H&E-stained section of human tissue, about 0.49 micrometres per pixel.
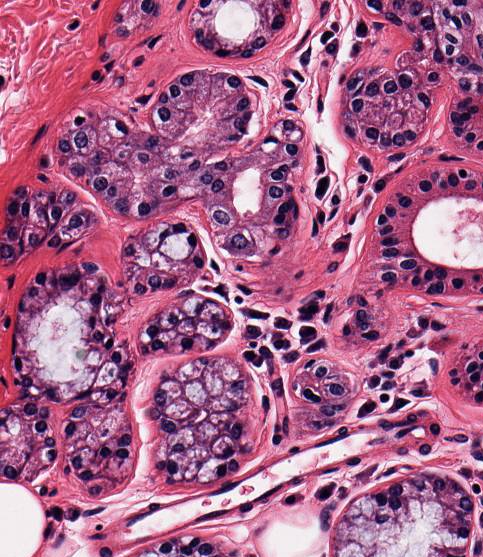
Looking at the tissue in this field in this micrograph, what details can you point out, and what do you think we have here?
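Rounded glandular units fill the field, separated by bands of pink fibrous stroma. Stroma: dense pink collagen, thickest upper left. Many glandular cells with pale, bubbly, vacuolated cytoplasm. Right-middle unit: single layer of cuboidal to columnar cells around the lumen. Minor salivary gland.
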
